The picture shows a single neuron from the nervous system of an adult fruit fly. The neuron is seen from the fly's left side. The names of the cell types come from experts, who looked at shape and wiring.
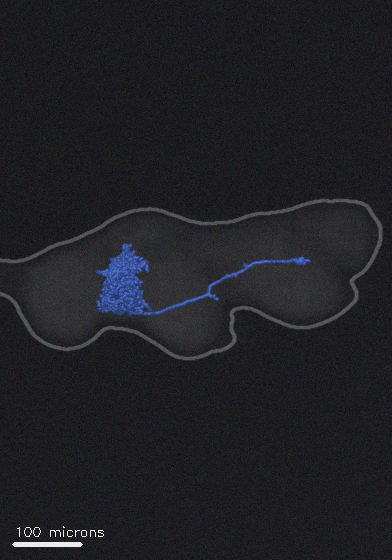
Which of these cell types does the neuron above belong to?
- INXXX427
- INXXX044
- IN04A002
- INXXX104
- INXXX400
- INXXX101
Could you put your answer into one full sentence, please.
This neuron falls under the cell type INXXX044.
